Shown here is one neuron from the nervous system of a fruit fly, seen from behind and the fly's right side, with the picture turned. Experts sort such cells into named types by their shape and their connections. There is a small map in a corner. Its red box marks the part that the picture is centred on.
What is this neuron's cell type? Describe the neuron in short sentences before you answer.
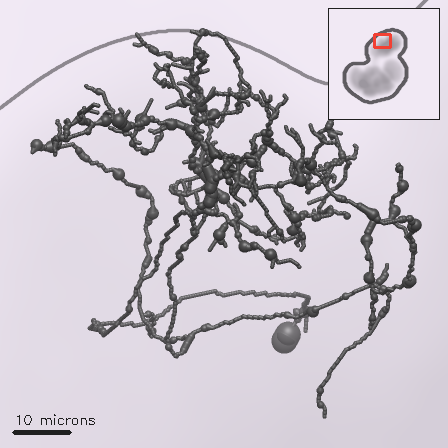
By the scale bar it is about 70 microns tall in this view. The picture shows dozens of branch ends. This is a nerve-cord intrinsic neuron. It is of cell type IN14A052.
